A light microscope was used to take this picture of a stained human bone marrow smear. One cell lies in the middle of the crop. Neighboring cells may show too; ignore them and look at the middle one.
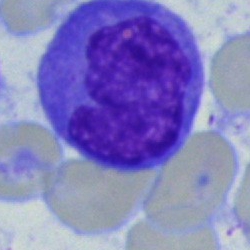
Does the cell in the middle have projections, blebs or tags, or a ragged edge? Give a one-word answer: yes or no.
No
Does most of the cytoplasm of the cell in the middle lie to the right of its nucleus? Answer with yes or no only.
No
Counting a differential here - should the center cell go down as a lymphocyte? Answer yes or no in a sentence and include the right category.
No, that would be a monocyte, not a lymphocyte, for the cell at the centre.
